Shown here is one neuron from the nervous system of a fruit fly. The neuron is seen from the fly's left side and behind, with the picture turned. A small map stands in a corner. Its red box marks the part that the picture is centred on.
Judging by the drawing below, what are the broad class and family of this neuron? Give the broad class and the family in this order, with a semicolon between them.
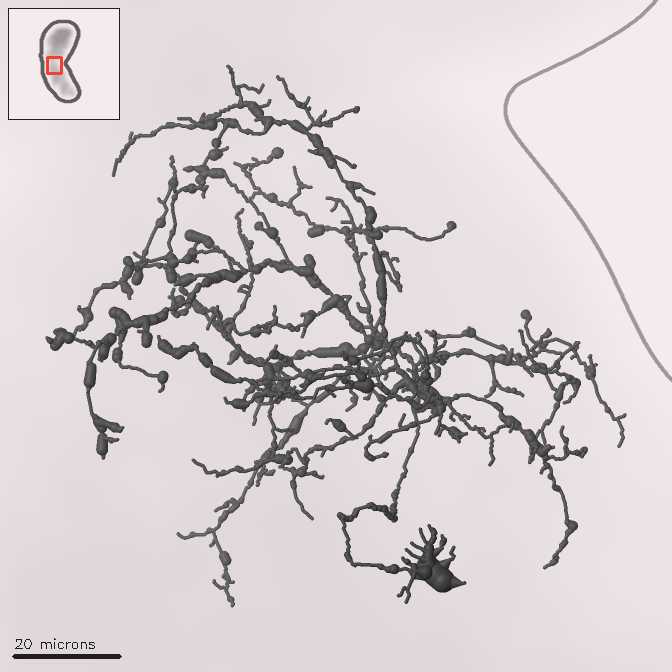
nerve-cord intrinsic neuron; hemilineage 21A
